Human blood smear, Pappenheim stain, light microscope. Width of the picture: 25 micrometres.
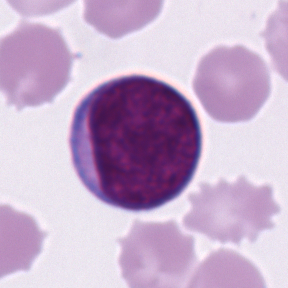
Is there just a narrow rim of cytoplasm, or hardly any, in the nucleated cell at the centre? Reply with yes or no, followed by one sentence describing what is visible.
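Yes. The cytoplasm forms a narrow crescent on the left side of the cell.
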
